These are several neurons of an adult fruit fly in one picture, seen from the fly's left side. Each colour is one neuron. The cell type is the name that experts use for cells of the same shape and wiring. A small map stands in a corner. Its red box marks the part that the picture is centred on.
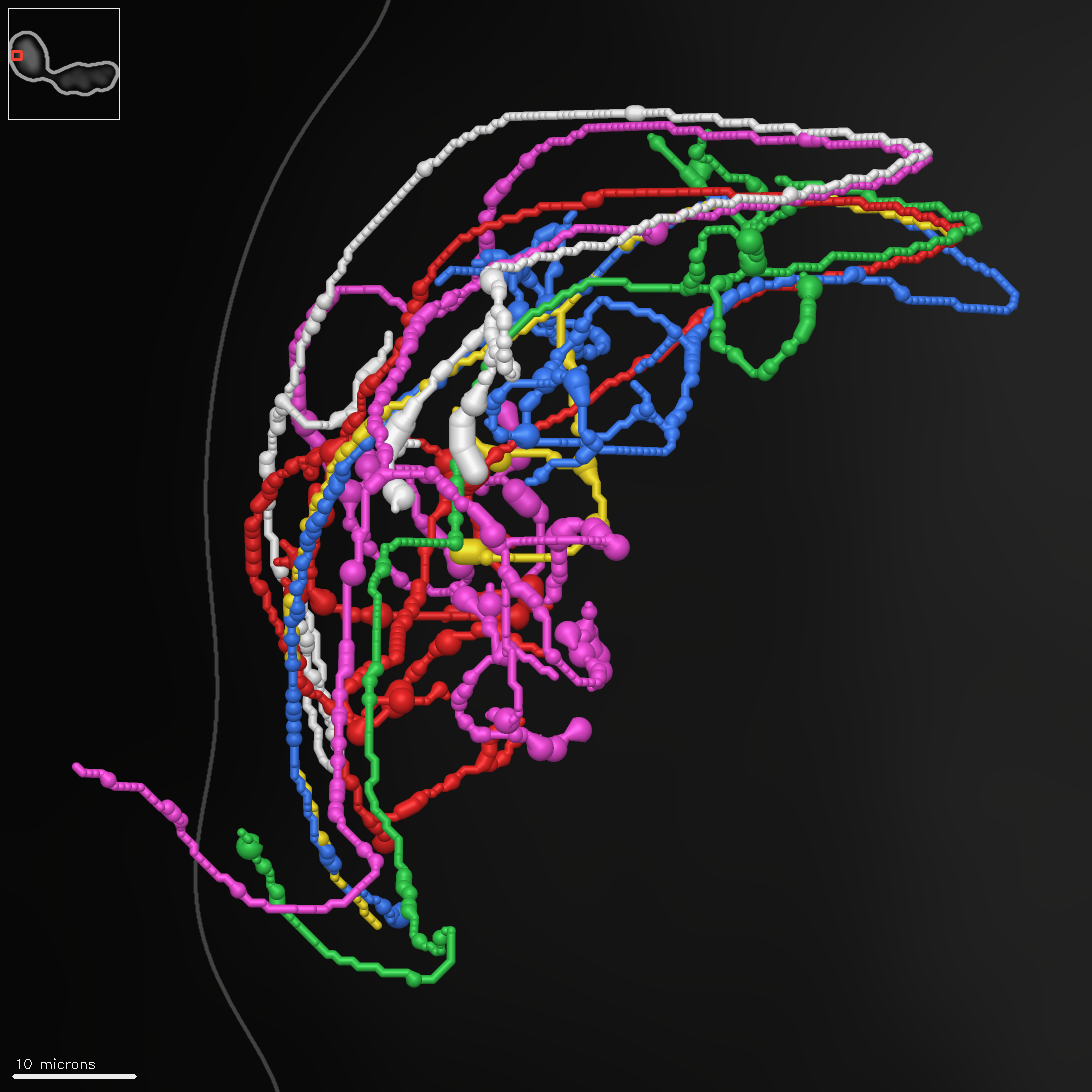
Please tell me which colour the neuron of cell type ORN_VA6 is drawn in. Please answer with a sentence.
The colour is red.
